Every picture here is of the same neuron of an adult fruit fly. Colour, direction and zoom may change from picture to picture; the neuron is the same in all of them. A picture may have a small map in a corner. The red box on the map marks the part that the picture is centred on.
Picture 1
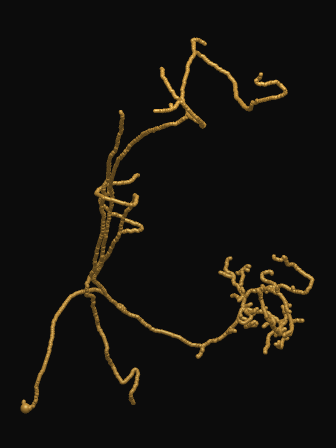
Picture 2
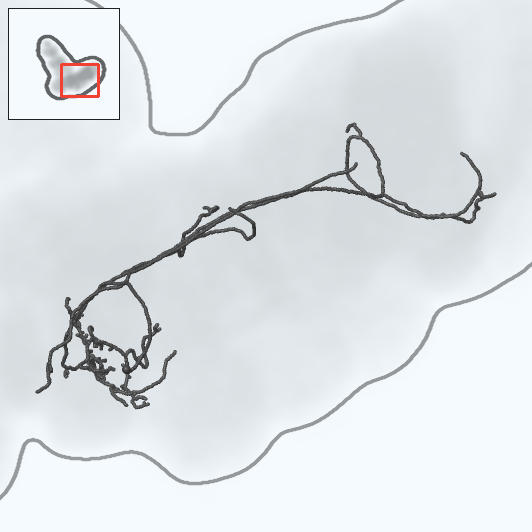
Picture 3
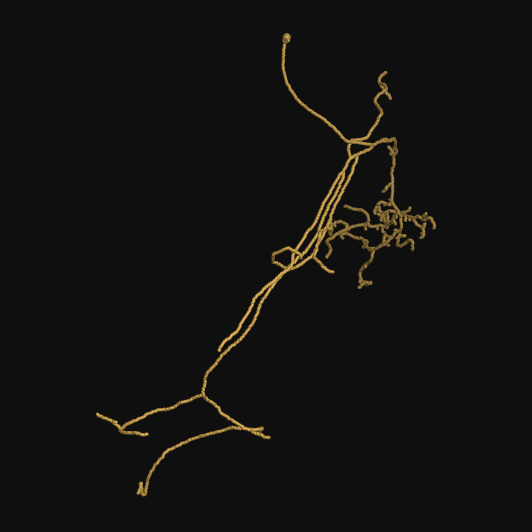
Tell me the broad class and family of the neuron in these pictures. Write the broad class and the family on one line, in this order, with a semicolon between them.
visual centrifugal neuron; hemilineage VLPa2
